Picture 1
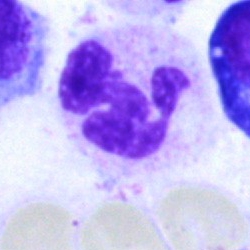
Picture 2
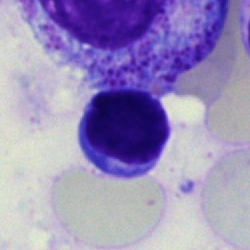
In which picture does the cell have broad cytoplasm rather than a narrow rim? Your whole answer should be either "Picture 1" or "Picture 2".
Picture 1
